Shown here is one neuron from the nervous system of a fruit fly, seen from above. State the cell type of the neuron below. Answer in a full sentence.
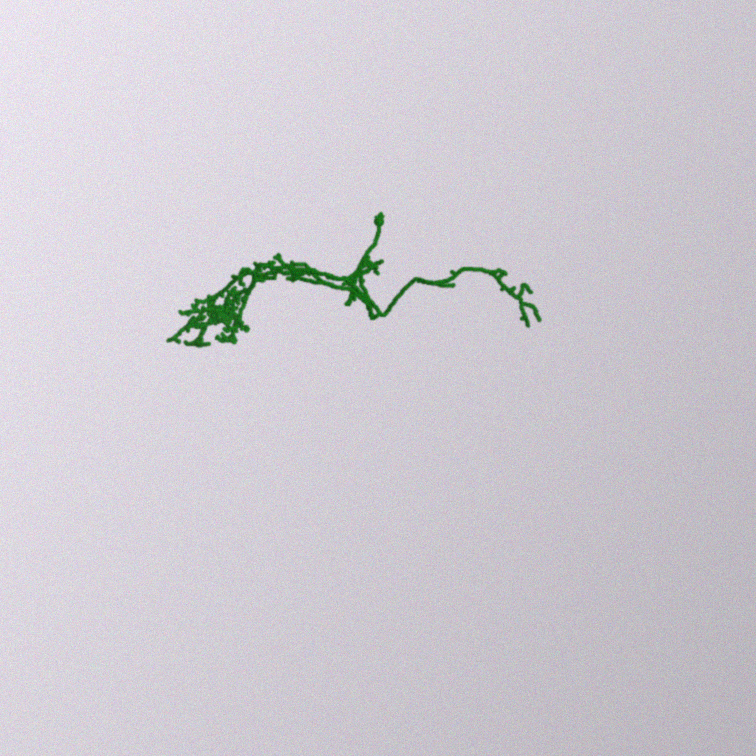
The cell type is SIP113m.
